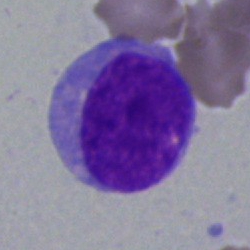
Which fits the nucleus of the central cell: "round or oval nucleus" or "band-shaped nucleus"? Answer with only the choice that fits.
Round or oval nucleus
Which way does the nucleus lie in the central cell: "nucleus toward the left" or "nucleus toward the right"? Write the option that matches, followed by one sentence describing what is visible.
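Nucleus toward the right. The nucleus sits off-centre toward the right side of the cell.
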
